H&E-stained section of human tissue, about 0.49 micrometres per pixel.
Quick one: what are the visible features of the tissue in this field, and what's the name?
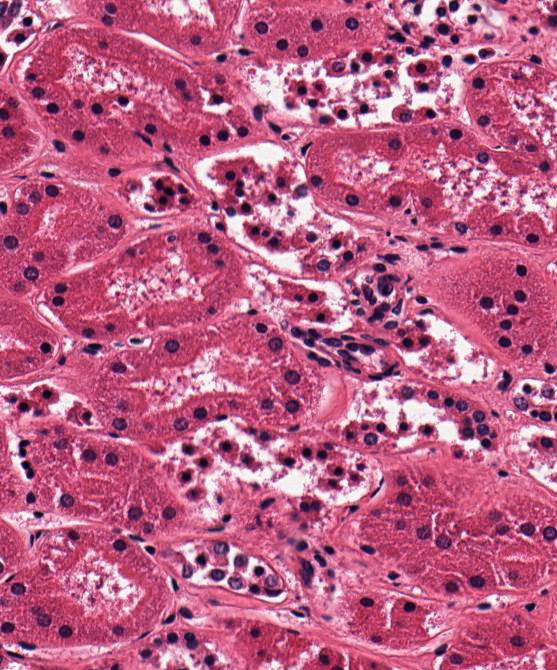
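Closely packed tubular profiles in varied planes fill the field, thin strands between. Large lining cells have abundant granular deep pink cytoplasm and round, dark, fairly uniform nuclei. A small cluster of elongated dark nuclei lies between tubules just right of centre. This is renal cortex.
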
